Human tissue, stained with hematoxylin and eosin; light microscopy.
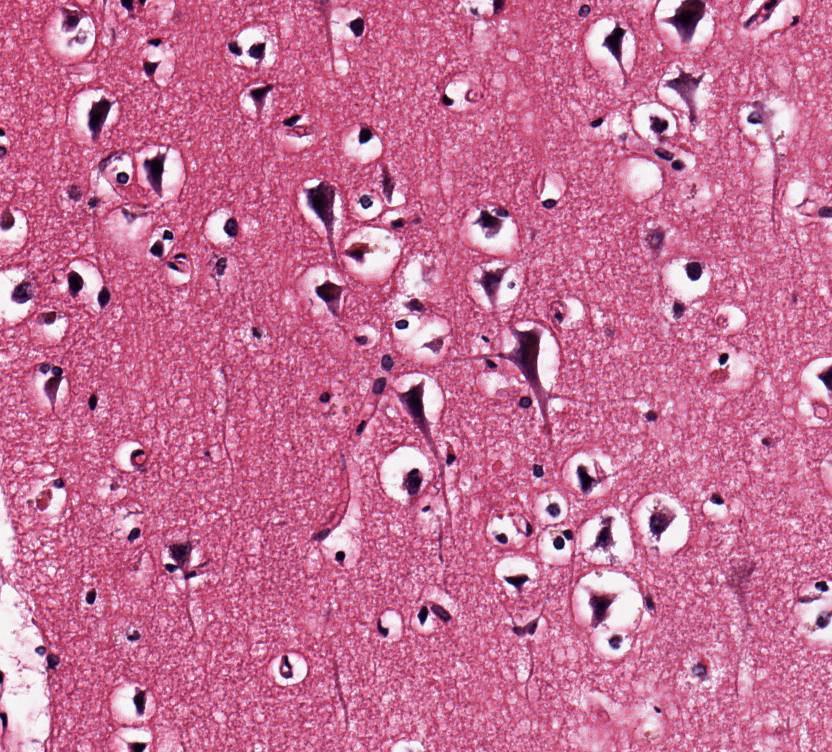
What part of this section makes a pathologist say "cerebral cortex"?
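Goes with cerebral cortex: large angular cells, scattered singly over the whole field, forming no glands, tubules or epithelium.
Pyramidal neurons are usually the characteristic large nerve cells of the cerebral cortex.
Background: pink, finely granular, finely vacuolated neuropil. Small round dark glial nuclei scattered throughout, several right against neuron bodies. Most neuron bodies sit within a clear empty halo separating them from the surrounding neuropil.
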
